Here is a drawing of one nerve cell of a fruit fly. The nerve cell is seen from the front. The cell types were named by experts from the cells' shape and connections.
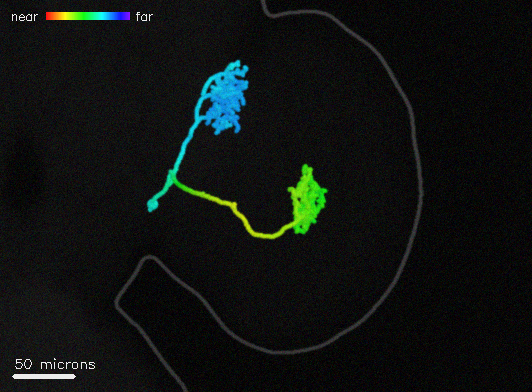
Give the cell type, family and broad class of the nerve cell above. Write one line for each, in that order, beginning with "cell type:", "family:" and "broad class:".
cell type: MeLo13
family: MeLo
broad class: optic-lobe intrinsic neuron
